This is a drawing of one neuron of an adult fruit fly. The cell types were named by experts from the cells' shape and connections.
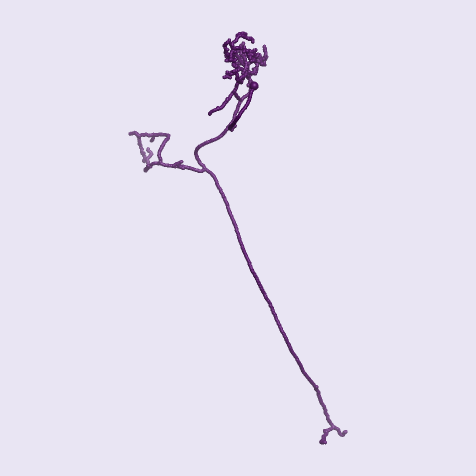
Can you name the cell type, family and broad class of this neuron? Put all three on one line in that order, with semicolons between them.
DNg09_a; hemilineage LB7; descending neuron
